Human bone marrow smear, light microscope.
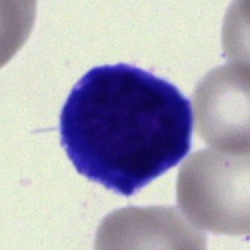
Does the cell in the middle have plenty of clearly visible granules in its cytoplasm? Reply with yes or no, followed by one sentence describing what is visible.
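No. No granules are visible in the cell.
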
